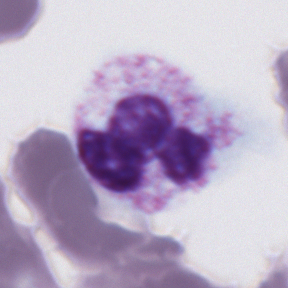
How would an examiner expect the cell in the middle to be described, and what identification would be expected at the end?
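Outline roughly round. Cytoplasm plentiful, nearly colourless between the granules. Pink-red granules scattered throughout the cytoplasm. No nucleoli visible in the nucleus. Cell: segmented neutrophil.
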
